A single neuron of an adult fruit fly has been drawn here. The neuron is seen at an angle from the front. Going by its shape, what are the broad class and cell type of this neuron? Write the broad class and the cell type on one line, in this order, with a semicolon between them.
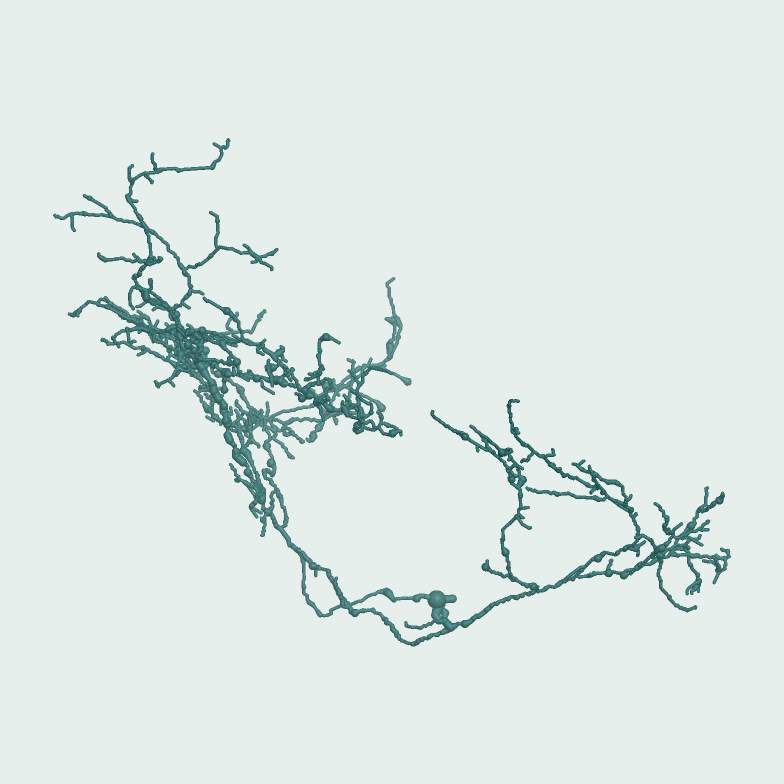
central-brain intrinsic neuron; GNG204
